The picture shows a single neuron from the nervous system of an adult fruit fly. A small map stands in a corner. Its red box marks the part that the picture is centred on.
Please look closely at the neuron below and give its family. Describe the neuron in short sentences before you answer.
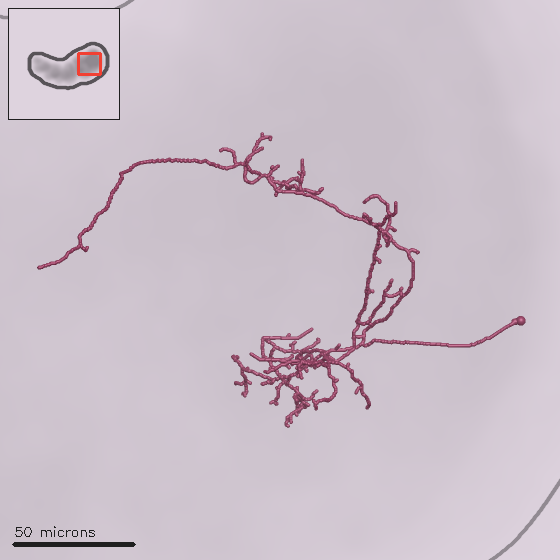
The cell body can be seen on the right of the picture. By the scale bar it is about 200 microns wide in this view. Dozens of branch ends can be seen. This is a central-brain intrinsic neuron. Its family is hemilineage LALa1_anterior.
